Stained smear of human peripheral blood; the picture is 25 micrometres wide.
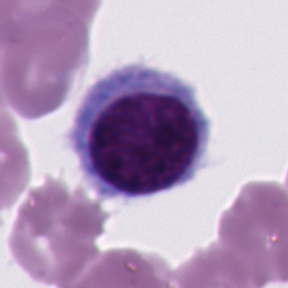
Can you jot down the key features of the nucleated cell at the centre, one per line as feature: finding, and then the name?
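Outline: roughly round, yet ragged rather than crisp
Size: about 12 micrometres across
Nucleus: round, about 9 micrometres across
Nuclear share: about 60% of the cell's area
Chromatin: dark purple, fairly dense, faintly mottled
Cytoplasm: rim wider at the upper left than at the right
Vacuoles: none clearly seen
Name: hairy cell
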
